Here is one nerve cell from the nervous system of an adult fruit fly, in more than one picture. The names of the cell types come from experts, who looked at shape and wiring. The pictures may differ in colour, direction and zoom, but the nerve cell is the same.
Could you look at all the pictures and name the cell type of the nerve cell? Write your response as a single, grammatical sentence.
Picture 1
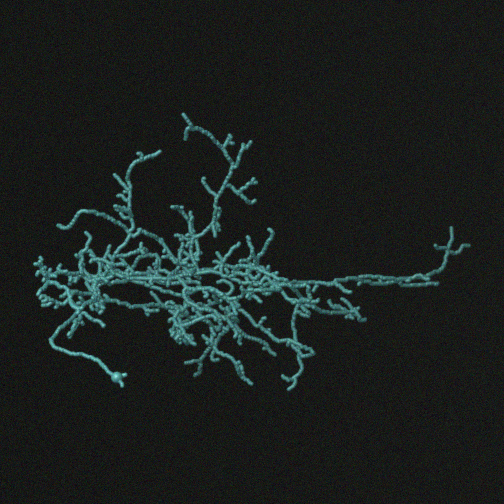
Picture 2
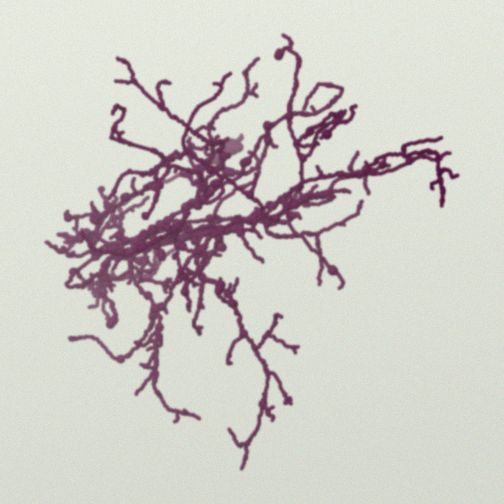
With respect to cell type, this nerve cell is IN00A029.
